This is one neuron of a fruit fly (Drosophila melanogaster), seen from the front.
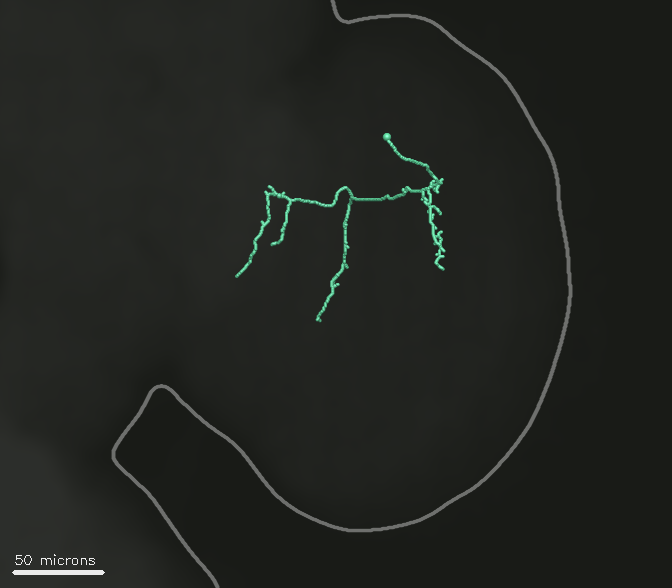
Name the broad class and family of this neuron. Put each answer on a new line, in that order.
optic-lobe intrinsic neuron
TmY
